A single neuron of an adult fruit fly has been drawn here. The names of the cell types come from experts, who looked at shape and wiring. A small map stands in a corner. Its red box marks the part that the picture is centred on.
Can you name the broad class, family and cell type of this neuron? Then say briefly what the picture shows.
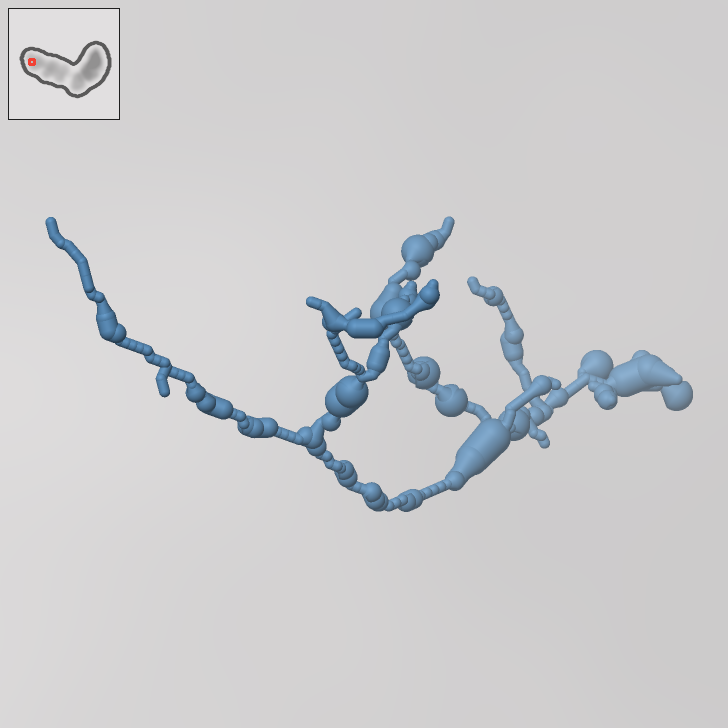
Its broad class is sensory neuron entering the nerve cord. Its family is called class mechanosensory tactile. Its cell type is SNta38. The drawing shows no cell body. As drawn here it is wider than it is tall.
